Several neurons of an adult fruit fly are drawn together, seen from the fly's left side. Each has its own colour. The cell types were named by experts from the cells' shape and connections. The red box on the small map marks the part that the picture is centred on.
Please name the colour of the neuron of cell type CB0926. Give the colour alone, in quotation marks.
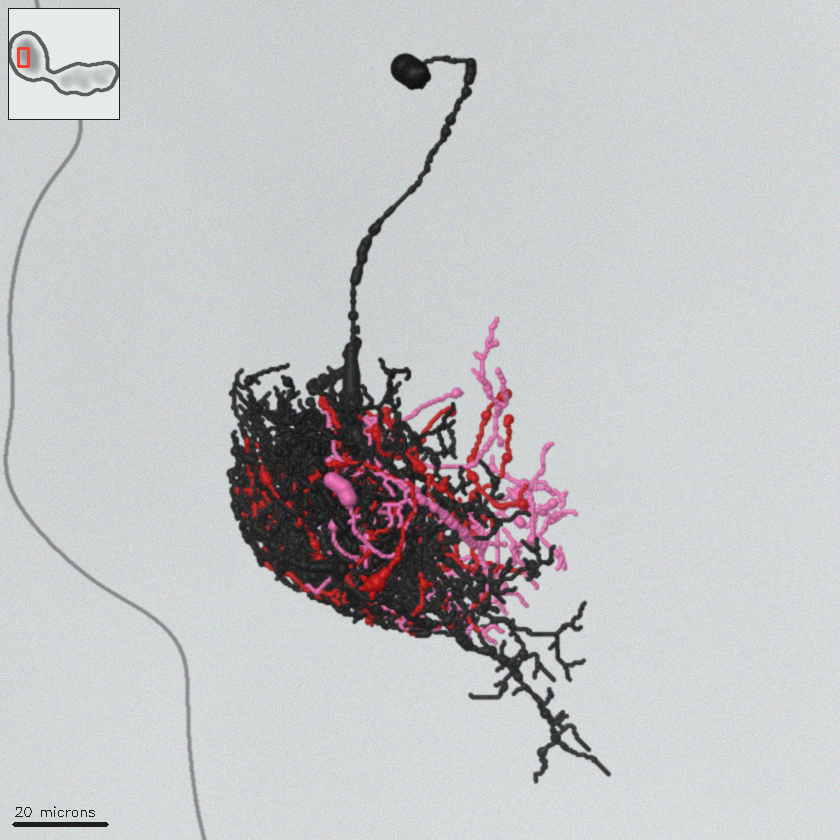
"red"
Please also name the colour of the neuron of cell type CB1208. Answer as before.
"pink"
